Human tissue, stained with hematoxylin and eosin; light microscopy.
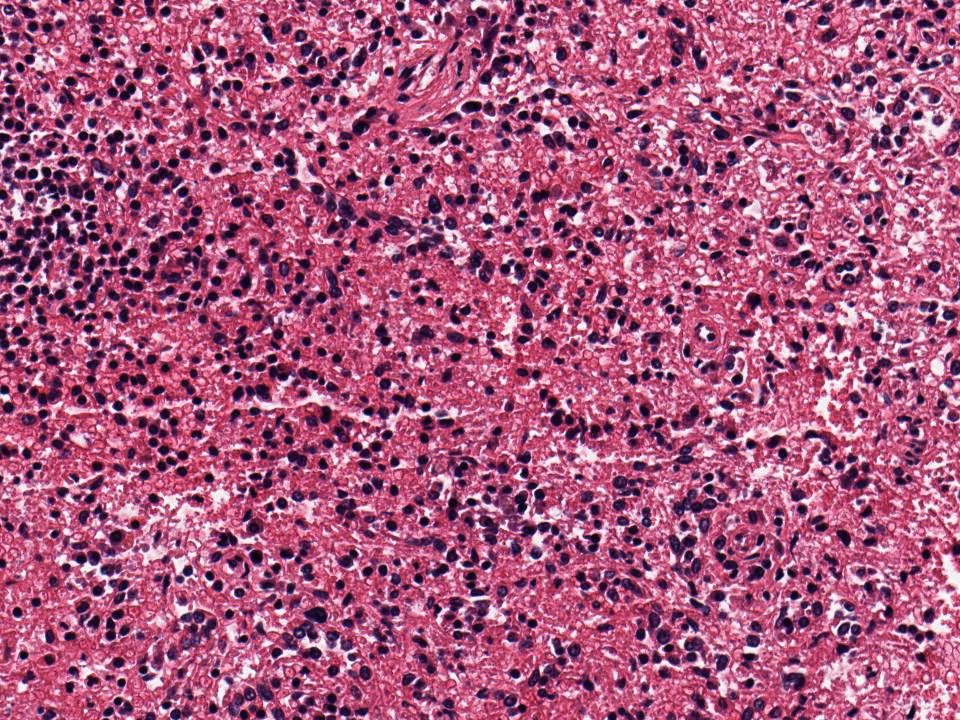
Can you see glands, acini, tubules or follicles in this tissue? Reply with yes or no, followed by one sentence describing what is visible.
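No. No epithelium and no glands are present anywhere in the field.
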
